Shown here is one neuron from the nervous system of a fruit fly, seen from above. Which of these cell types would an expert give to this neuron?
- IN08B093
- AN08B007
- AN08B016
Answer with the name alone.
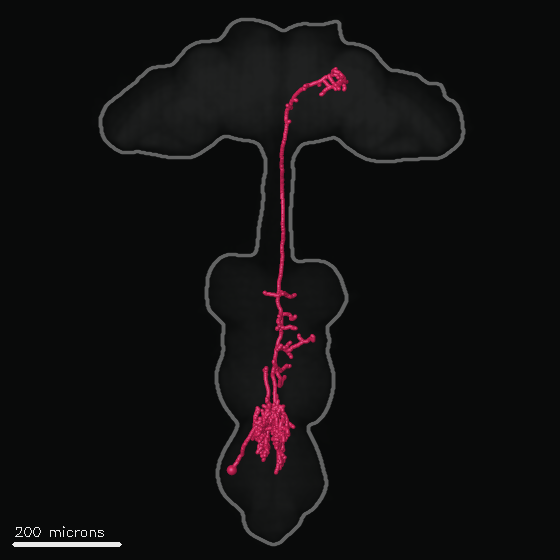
AN08B016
